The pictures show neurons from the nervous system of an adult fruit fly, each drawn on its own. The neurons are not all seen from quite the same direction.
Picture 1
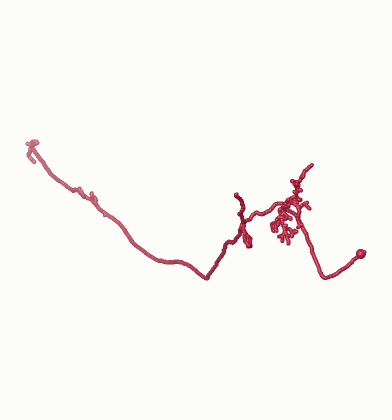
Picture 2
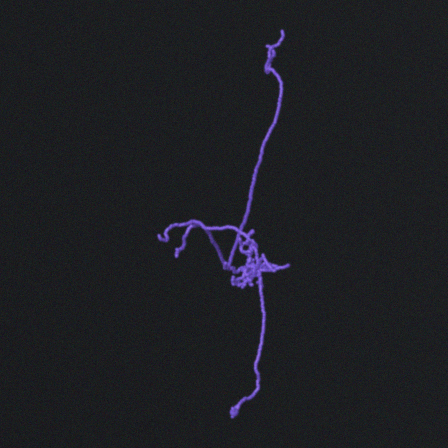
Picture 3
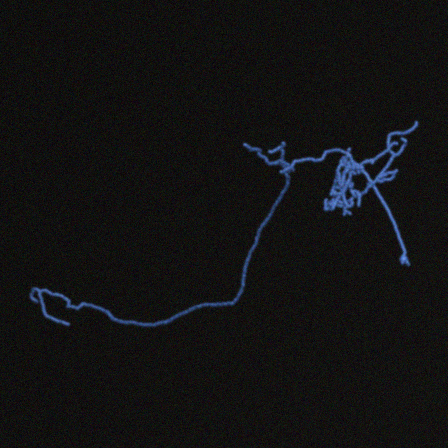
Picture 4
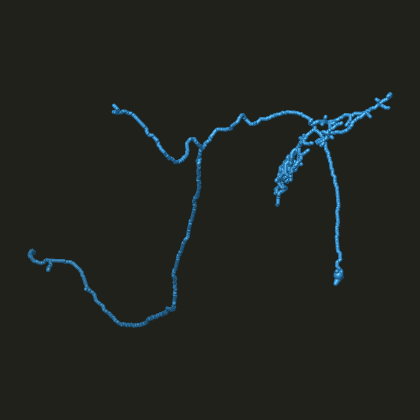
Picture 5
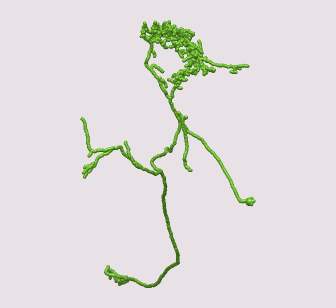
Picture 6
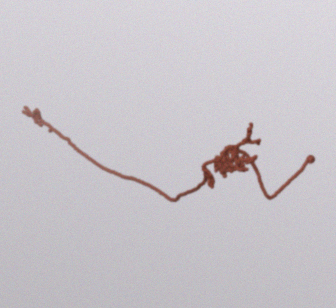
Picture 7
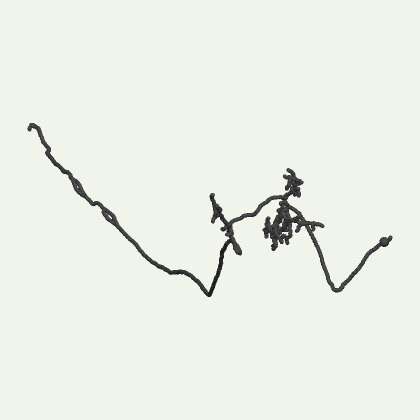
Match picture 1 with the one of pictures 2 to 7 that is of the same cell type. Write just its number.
7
